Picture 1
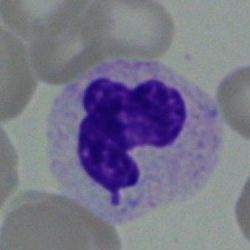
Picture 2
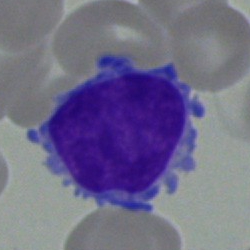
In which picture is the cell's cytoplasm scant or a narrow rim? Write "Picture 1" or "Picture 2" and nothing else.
Picture 2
